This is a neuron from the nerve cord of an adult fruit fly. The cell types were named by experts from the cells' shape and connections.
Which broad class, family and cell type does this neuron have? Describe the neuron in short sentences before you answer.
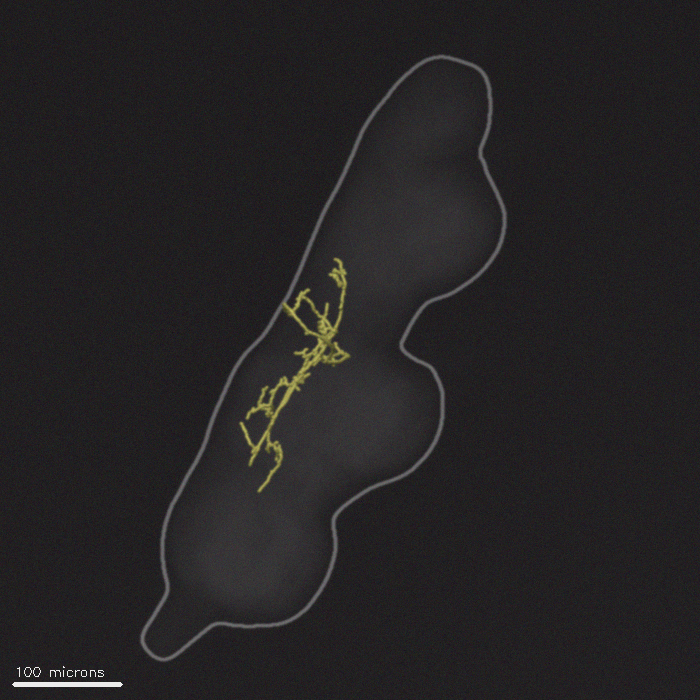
From top to bottom in the picture it spans about 200 microns. In this view it is taller than it is wide. It is a nerve-cord intrinsic neuron. The family is hemilineage 19B. It is of cell type IN19B092.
